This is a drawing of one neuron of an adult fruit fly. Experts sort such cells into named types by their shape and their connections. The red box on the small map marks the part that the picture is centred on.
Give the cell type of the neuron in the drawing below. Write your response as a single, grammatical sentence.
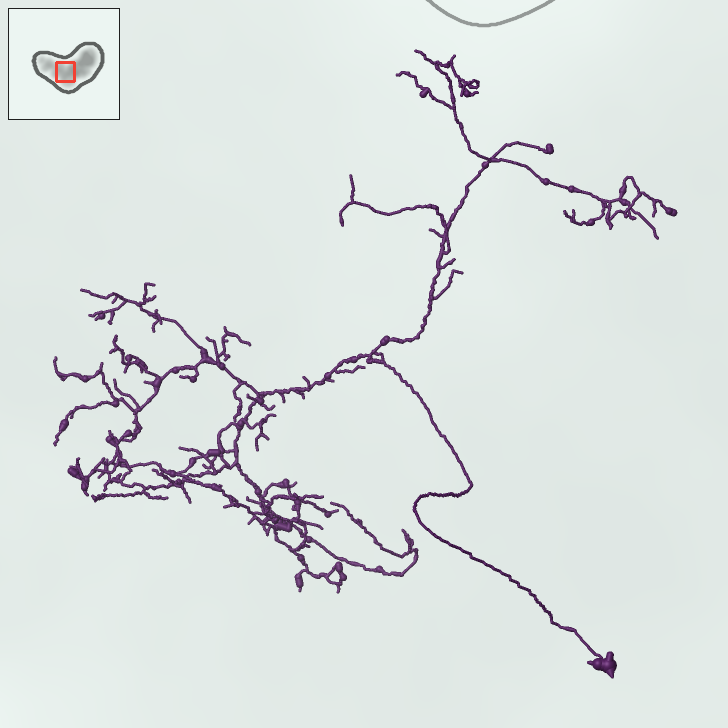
The neuron has IN02A029 as its cell type.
